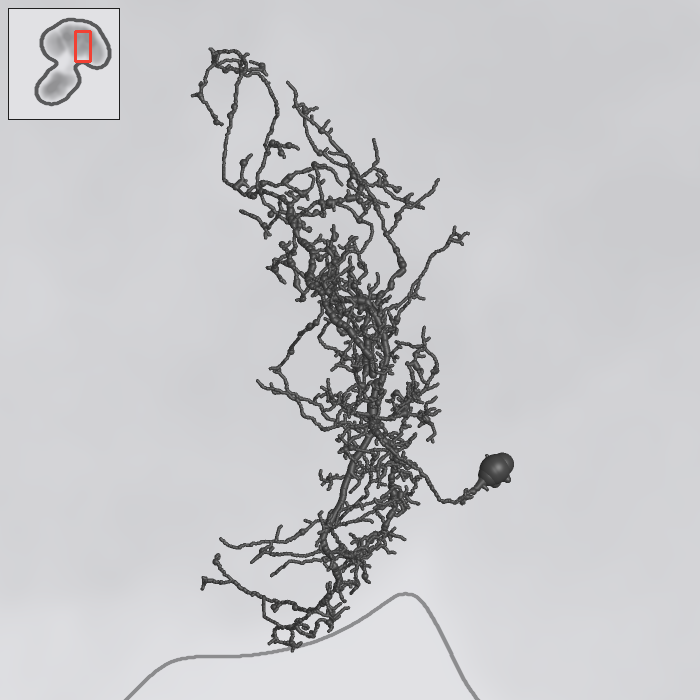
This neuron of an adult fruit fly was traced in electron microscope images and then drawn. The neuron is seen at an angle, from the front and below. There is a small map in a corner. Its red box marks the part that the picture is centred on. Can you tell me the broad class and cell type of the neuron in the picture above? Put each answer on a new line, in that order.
central-brain intrinsic neuron
GNG548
